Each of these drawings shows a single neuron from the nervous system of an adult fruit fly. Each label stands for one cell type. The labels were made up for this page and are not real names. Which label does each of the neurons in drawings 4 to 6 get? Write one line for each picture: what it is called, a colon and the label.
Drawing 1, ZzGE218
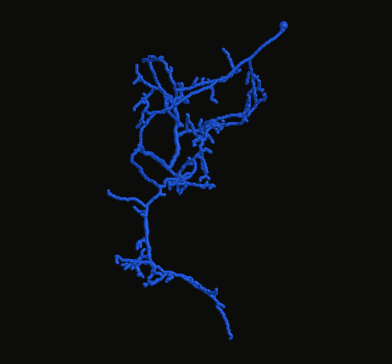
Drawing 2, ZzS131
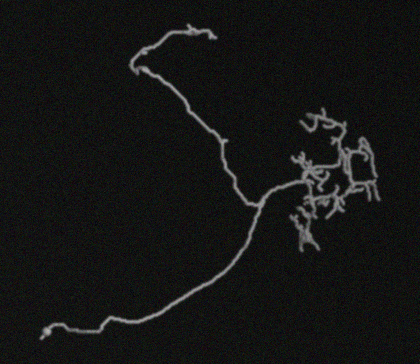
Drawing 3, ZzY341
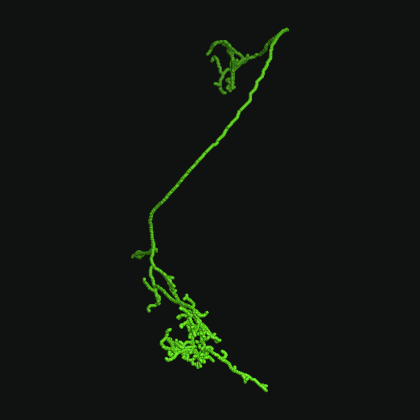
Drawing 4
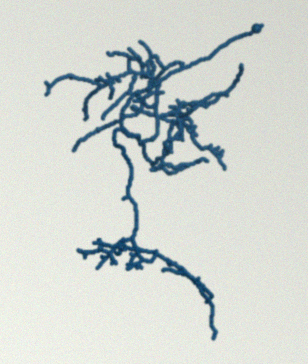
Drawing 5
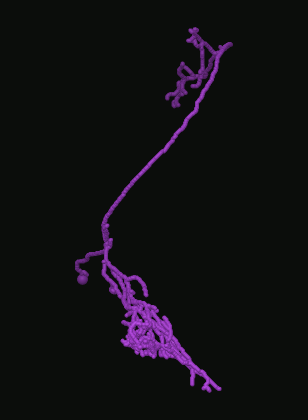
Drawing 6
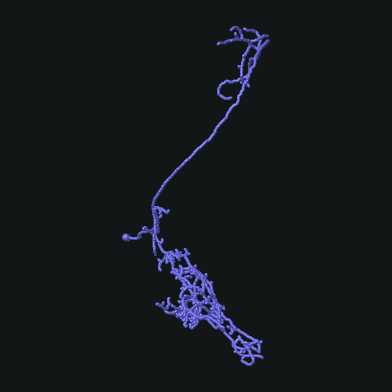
4: ZzGE218
5: ZzY341
6: ZzY341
